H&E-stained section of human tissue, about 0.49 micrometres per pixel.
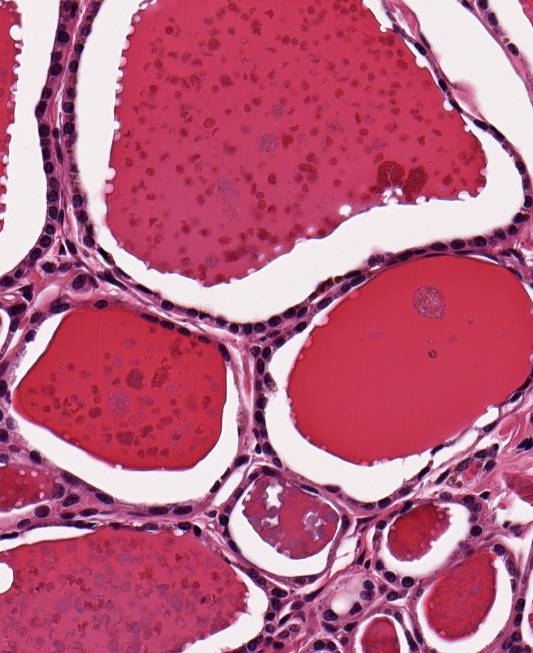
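Thyroid, haematoxylin and eosin stain. Closely packed rounded follicles are separated by thin partitions of tissue. Each follicle is lined by a single layer of flattened to low cuboidal epithelial cells, whose nuclei are small, dark and uniformly round to oval. Deep pink eosinophilic colloid fills the follicle lumens.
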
